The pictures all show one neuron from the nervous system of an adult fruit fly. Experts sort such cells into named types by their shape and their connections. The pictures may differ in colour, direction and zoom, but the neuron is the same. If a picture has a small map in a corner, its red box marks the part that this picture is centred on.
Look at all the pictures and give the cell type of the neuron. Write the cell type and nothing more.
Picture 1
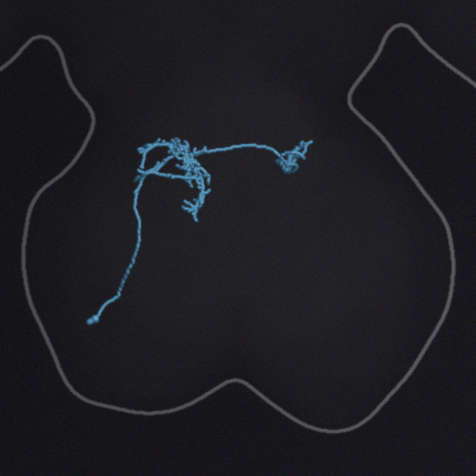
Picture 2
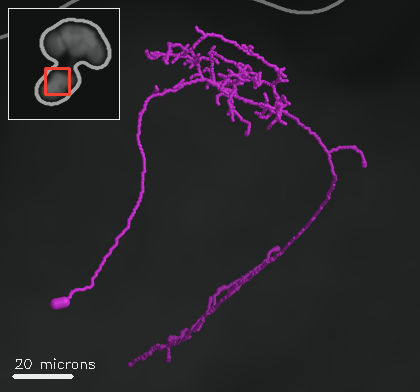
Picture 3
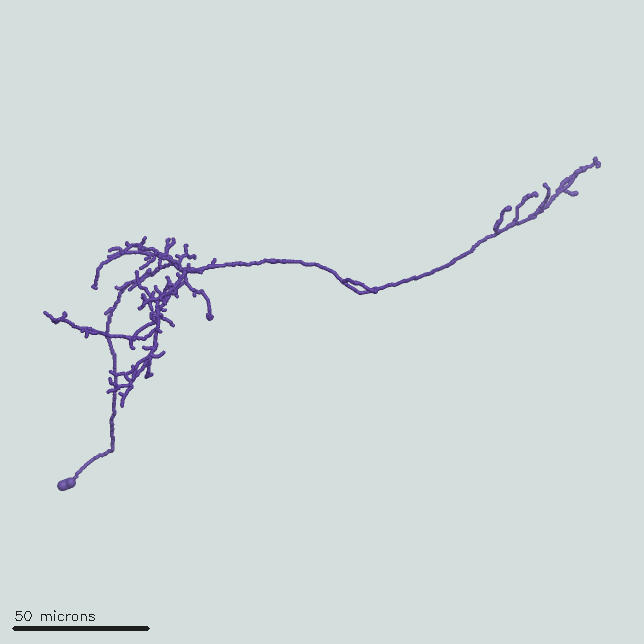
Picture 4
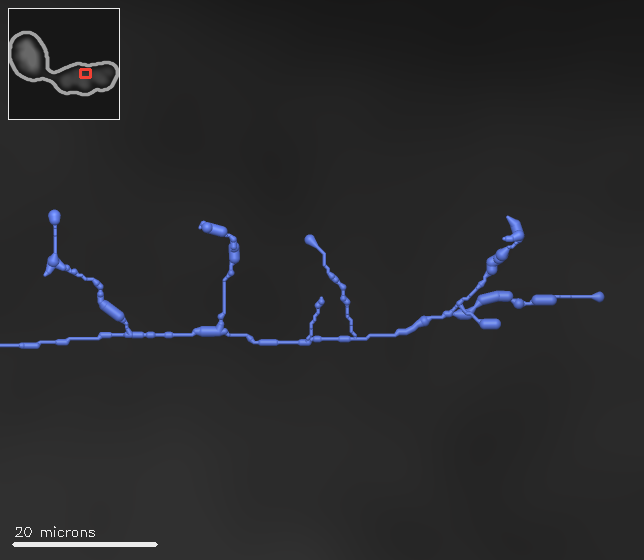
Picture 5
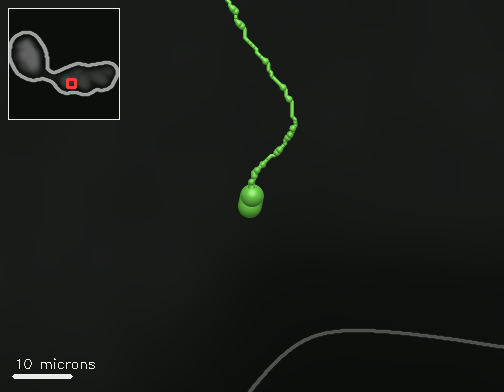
IN06A082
